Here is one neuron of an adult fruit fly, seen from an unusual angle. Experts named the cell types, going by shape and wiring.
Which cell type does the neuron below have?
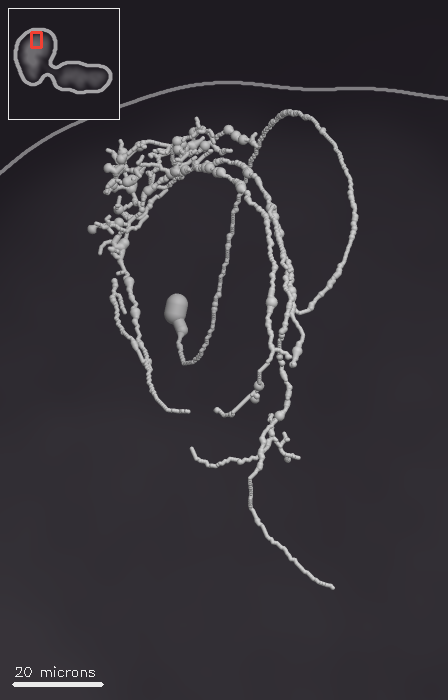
SLP081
